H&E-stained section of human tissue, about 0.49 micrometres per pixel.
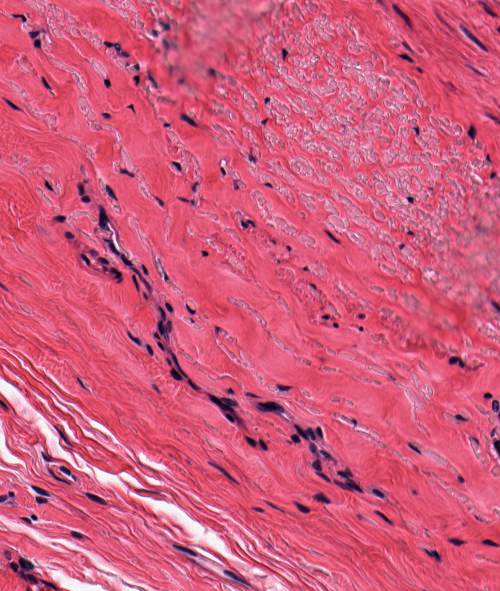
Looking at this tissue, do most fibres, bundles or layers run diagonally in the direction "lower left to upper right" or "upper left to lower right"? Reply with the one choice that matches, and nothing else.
Upper left to lower right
